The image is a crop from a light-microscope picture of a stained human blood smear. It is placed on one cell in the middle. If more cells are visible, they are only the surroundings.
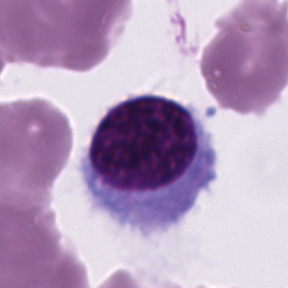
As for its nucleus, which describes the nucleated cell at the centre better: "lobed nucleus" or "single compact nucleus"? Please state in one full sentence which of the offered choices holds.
What its nucleus forms is one compact round, oval or kidney-shaped mass.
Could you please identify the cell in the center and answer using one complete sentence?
In the crop, the cell of interest at the centre is a hairy cell.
